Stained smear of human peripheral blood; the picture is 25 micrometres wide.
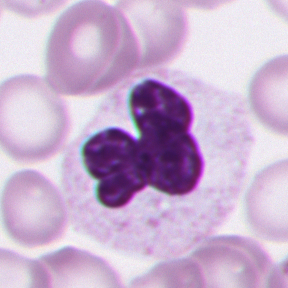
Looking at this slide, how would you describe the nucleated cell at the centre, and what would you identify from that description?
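A smooth edge bounds the round outline of this cell. Its chromatin is dense and dark purple. The cytoplasm is plentiful and pale pinkish-lilac, with fine pinkish granules scattered throughout. This is a segmented neutrophil.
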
